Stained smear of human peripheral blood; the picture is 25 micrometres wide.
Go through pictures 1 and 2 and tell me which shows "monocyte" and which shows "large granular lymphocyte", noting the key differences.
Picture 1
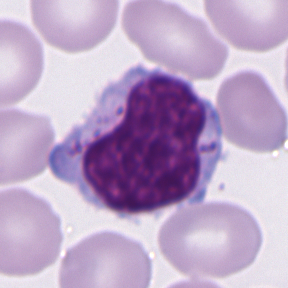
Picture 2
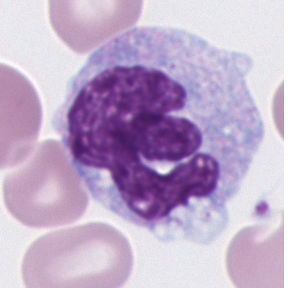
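So the first picture is the large granular lymphocyte, and the second is the monocyte. In the first, the chromatin is dark purple and coarsely clumped, with small paler patches between the clumps; in the second, the nucleus is folded into a curve with a deep cleft opening to the right.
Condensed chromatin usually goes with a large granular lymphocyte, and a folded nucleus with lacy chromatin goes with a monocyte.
Then the granules: the first cell holds just a few small reddish-purple ones close to the nucleus, whereas the second has fine, dust-like pinkish granules scattered through its cytoplasm.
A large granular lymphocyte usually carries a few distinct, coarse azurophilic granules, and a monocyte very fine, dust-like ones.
The second cell's cytoplasm is abundant and pale grey-blue, with small clear vacuoles in it.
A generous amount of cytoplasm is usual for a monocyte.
The first cell's cytoplasm is pale grey-blue too, with a wider rim on the left than on the right. The first cell's edge is ragged, fringed by fine, frayed projections mostly along the left and lower sides, while the second's outline is irregular with small bulges. The first cell measures about 15 by 13 micrometres, and its nucleus fills about 70% of its area. Neither nucleus shows a nucleolus.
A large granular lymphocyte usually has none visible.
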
